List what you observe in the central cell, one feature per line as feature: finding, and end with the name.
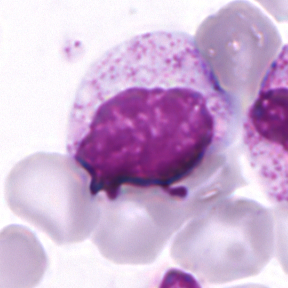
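Nucleus: sitting low in the cell, so there's a wider band of cytoplasm above it
Chromatin: dark purple, with a few small paler patches
Granules: fine, reddish-purple, scattered through the cytoplasm
Nuclear edge: small dark knobs jutting from the bottom
Name: myelocyte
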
